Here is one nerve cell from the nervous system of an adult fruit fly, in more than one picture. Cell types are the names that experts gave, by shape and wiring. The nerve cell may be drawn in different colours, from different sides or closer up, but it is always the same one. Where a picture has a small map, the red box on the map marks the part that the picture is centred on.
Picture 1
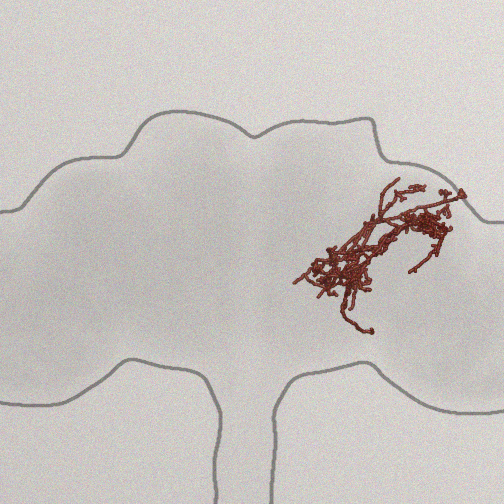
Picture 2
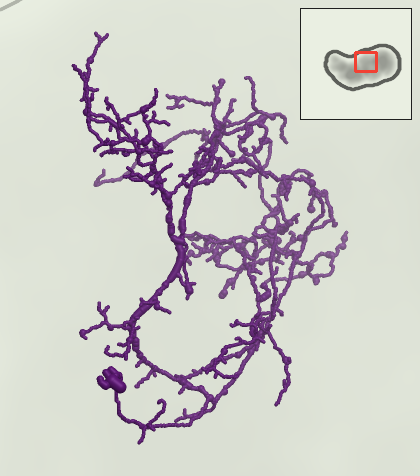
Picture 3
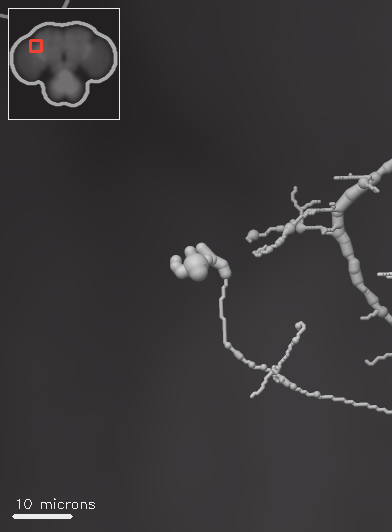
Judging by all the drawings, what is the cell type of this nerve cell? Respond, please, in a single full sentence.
This nerve cell is typed as CB3977.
